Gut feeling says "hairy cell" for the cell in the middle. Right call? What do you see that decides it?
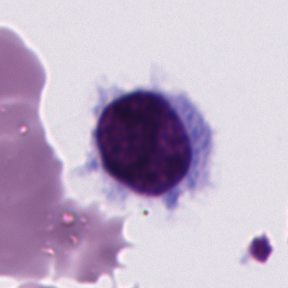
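The thing to look at is the cytoplasm, which is pale grey-blue.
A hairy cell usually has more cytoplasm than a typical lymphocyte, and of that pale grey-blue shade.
So yes, hairy cell fits, and typical lymphocyte does not. Beyond that, fine hair-like projections fringe the cell all the way round, leaving the outline ragged rather than a clean circle. The cytoplasm is wider to the right of the nucleus than to the left, and no granules show in it. The nucleus stains dark purple with a mottled chromatin texture.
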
